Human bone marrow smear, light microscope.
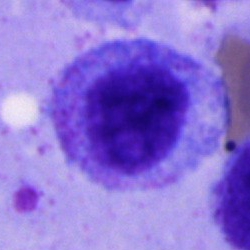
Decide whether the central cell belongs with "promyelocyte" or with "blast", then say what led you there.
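This one is a promyelocyte rather than a blast.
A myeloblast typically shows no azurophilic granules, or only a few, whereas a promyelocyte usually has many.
Here, fine reddish-purple granules are scattered through the cytoplasm, and that goes with the promyelocyte. Notice too the roughly round, smooth outline and the moderate rim of cytoplasm surrounding the nucleus on all sides. Part of another dark-staining nucleated cell sits at the lower right edge; leave that one aside.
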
